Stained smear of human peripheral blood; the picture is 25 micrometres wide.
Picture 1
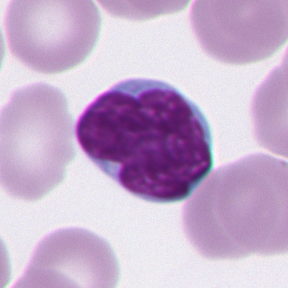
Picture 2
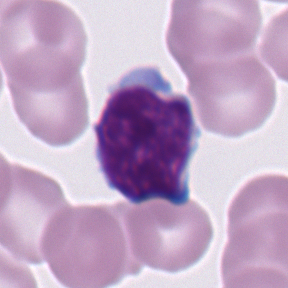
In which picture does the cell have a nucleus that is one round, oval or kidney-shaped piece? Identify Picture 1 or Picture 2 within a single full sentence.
The cell of picture 2 has its nucleus as one compact round, oval or kidney-shaped mass.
